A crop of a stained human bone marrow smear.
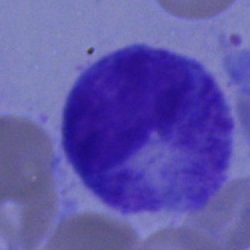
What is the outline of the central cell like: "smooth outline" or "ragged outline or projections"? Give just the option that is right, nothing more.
Smooth outline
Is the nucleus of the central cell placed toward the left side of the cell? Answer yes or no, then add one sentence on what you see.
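Yes. The dark nuclear mass fills the upper and left part of the cell.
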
